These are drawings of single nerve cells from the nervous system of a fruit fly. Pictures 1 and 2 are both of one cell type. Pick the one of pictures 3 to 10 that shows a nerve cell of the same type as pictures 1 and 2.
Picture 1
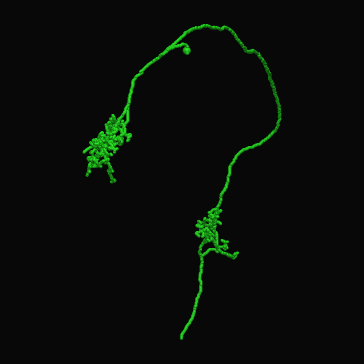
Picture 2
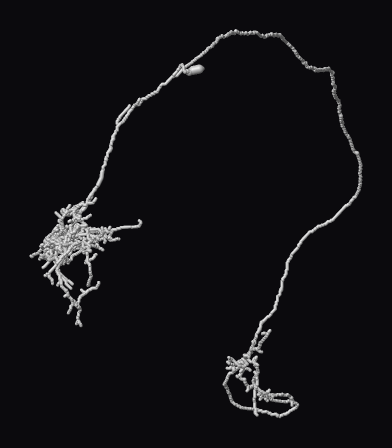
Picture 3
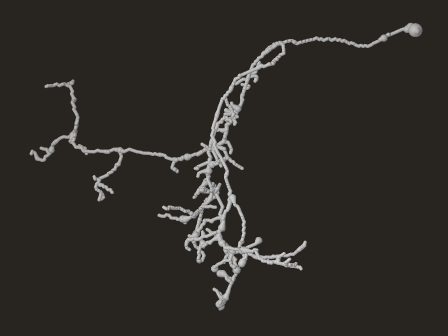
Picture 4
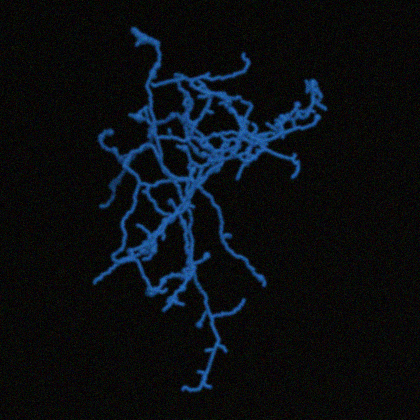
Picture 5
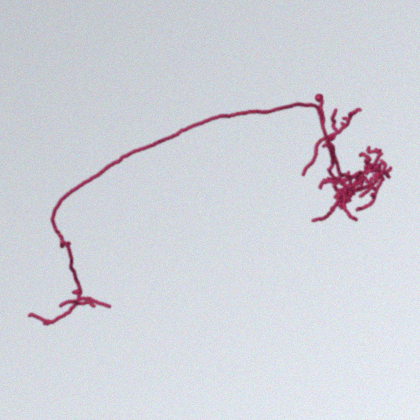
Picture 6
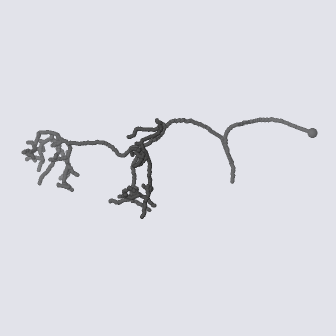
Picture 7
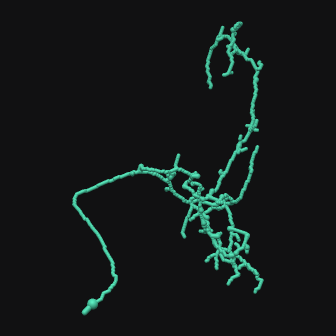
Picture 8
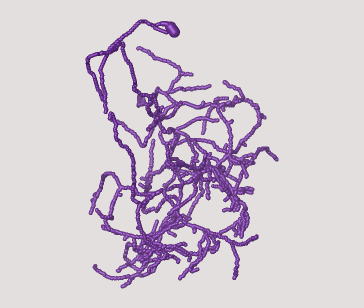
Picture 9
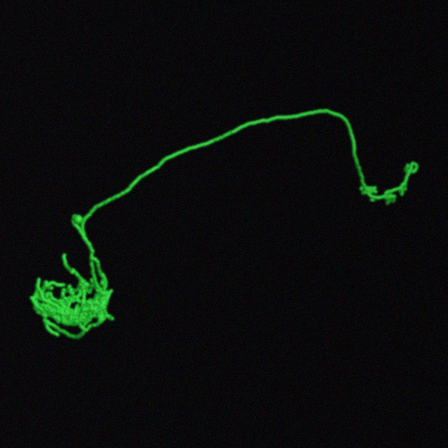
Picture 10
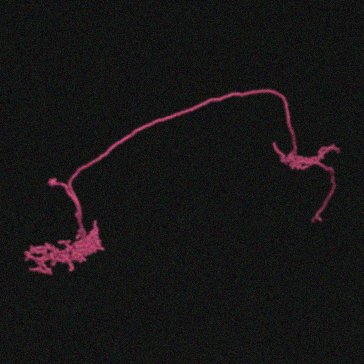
Picture 10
